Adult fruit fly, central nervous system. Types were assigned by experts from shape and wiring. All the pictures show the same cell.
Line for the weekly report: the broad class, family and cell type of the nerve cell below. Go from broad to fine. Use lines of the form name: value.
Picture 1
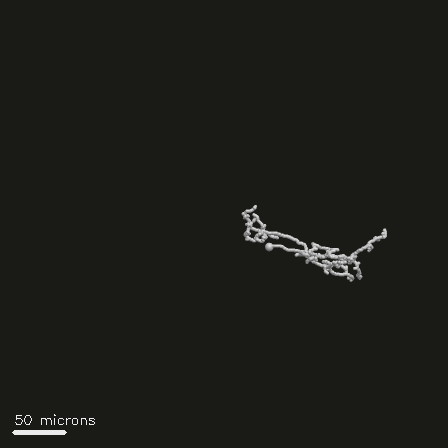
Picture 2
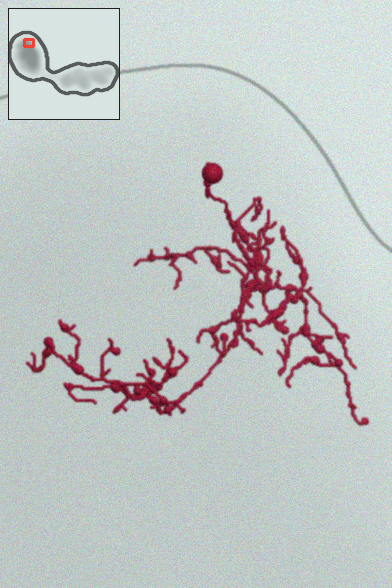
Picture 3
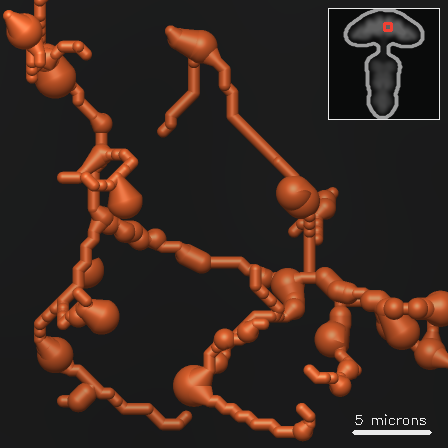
broad class: central-brain intrinsic neuron
family: hemilineage CLp1
cell type: SLP402_a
